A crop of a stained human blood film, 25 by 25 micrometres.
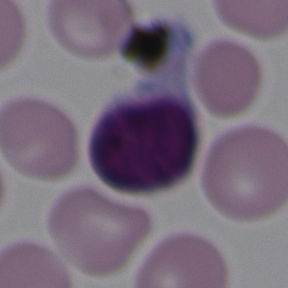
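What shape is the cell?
Roughly round, with a narrow pale extension running upward from its top.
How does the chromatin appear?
Dense and dark purple.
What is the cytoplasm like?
Pale blue, with no granules seen.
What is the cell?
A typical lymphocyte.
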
